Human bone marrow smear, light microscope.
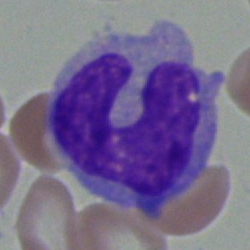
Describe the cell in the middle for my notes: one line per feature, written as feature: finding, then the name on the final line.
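Nuclear shape: bent into a U, opening facing upward
Nucleolus: none visible
Cytoplasm colour: pale bluish-lavender
Nuclear notch: filled with cytoplasm between the two arms
Name: monocyte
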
